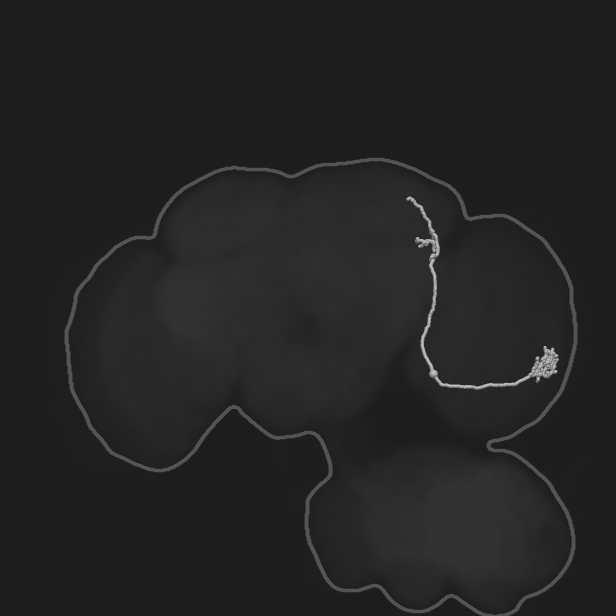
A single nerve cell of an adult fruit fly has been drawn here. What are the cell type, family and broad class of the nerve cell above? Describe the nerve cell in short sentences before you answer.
As drawn here it is taller than it is wide. It is of cell type MeVP10. Its family is MeVP. It is a visual projection neuron.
